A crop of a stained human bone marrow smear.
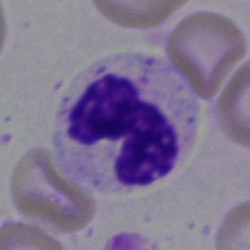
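Segmented neutrophil in a stained bone marrow smear. As you can see, the outline is round and smooth, and the chromatin is dark purple and coarsely clumped. The cytoplasm holds a sparse scattering of fine lilac granules, and there are no vacuoles in it.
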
